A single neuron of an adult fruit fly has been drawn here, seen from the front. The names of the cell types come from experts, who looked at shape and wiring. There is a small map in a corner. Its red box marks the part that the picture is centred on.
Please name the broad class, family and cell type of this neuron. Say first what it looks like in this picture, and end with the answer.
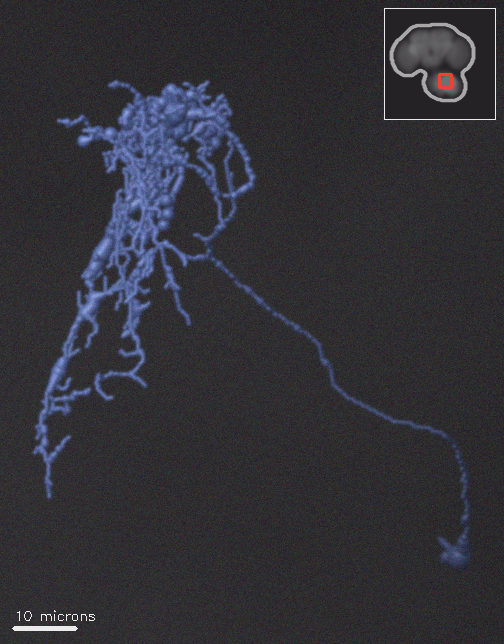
Its cell body lies at the lower right of the picture. By the scale bar it is about 80 microns tall in this view. Dozens of branch ends can be seen. It is a nerve-cord intrinsic neuron. Its family is hemilineage 03B. The cell type is IN03B079.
